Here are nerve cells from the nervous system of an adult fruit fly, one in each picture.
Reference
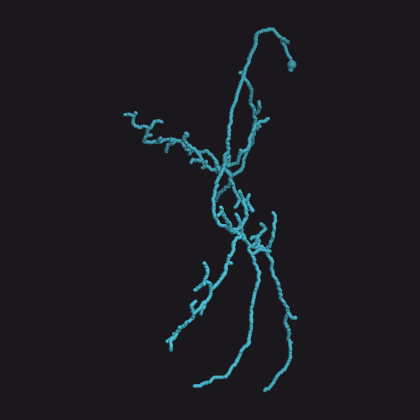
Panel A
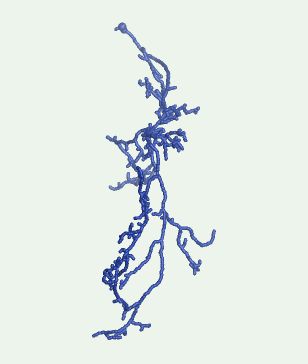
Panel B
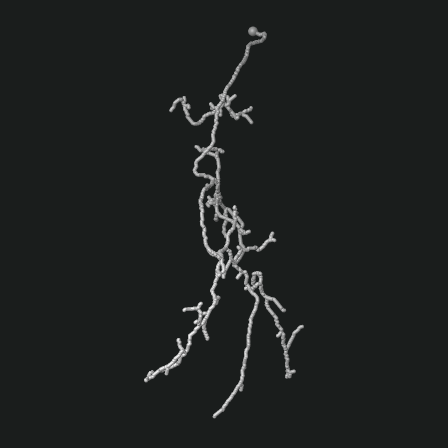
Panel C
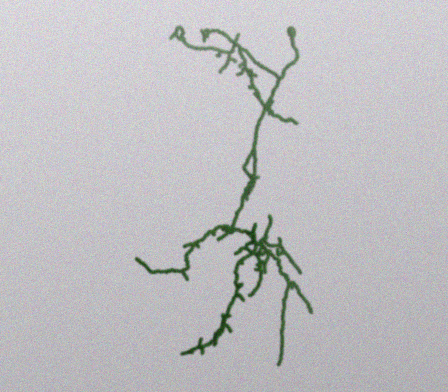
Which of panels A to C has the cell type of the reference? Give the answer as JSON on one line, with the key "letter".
{"letter": "B"}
